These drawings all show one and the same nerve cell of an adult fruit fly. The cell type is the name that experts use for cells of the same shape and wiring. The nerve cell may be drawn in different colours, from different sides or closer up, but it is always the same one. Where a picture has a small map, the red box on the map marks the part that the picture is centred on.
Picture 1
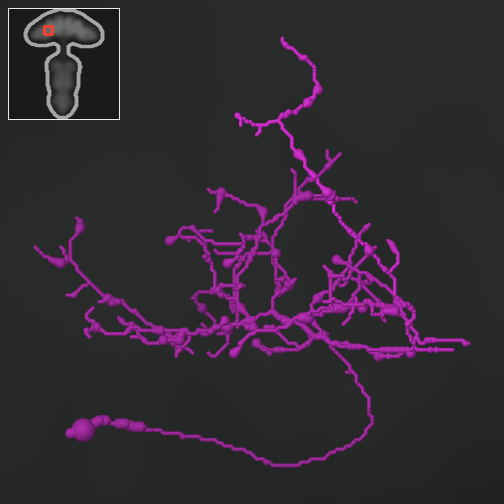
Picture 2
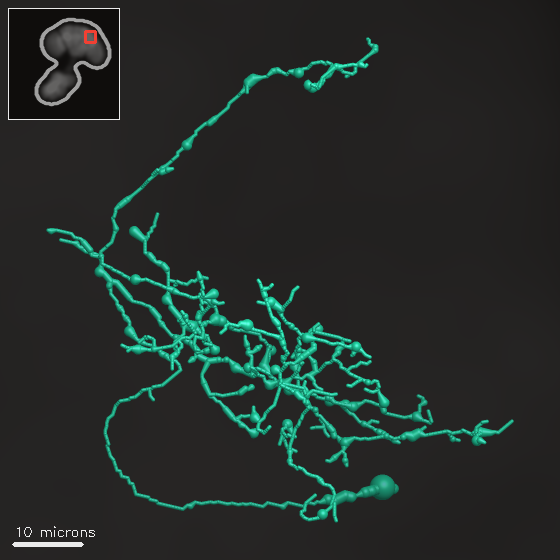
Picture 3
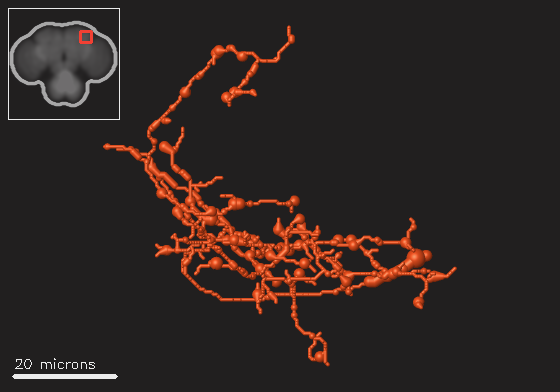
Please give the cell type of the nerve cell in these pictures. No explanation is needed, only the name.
LHPV4b3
